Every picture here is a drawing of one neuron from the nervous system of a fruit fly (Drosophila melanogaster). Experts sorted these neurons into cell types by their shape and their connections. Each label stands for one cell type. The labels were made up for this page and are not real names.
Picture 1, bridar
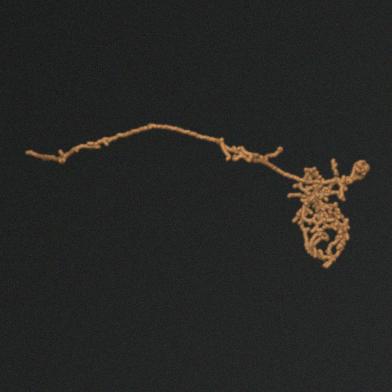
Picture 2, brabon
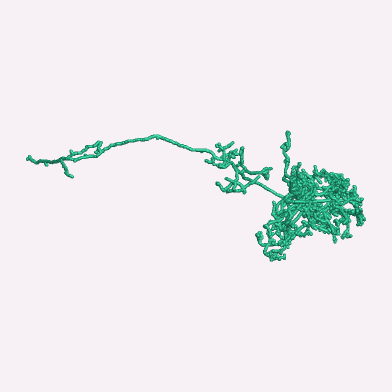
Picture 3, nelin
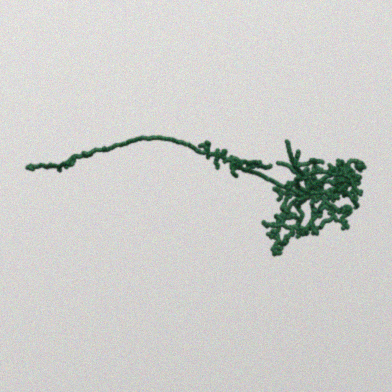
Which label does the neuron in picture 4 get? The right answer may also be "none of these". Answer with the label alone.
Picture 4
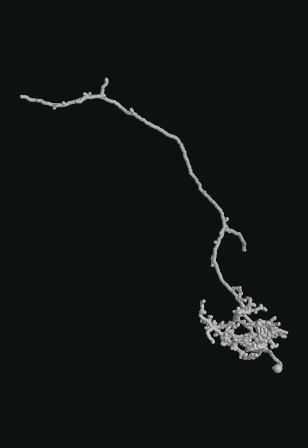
none of these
